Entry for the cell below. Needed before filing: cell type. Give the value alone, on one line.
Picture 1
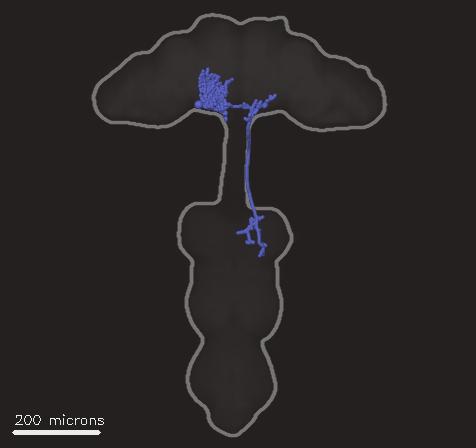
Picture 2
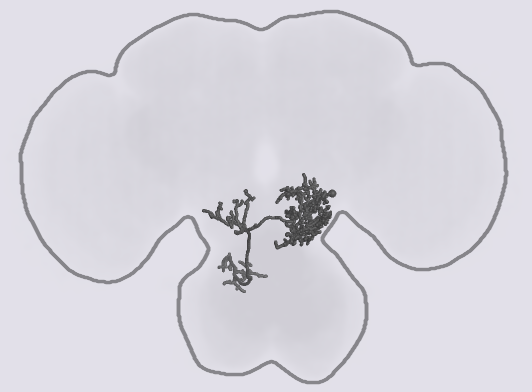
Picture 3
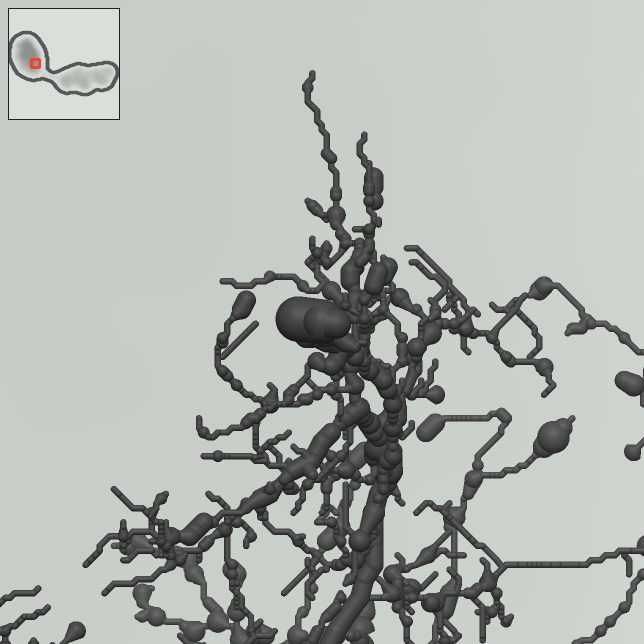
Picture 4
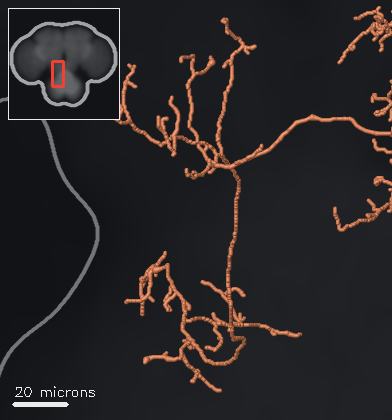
DNg73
